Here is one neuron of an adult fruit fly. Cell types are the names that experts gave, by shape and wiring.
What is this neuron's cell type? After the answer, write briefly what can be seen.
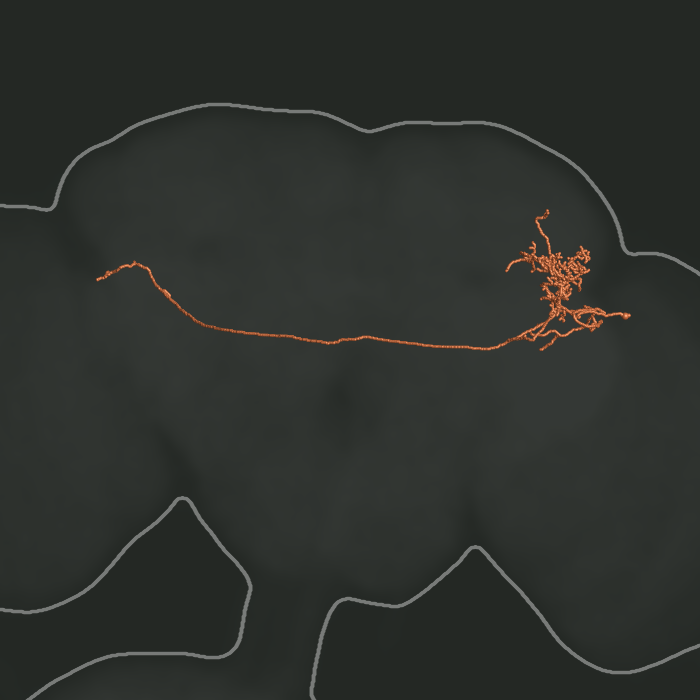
It is of cell type LHAV2g2_b. Its broad class is central-brain intrinsic neuron. The cell body is on the right of the picture. As drawn here it is more than twice as wide as it is tall.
